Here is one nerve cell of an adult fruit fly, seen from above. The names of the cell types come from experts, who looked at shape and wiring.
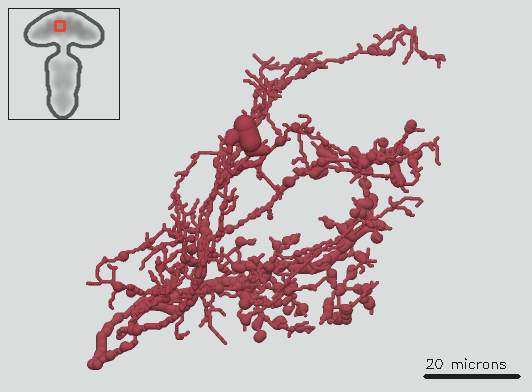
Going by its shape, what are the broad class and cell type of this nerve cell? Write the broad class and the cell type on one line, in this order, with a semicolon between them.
central-brain intrinsic neuron; SMP337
